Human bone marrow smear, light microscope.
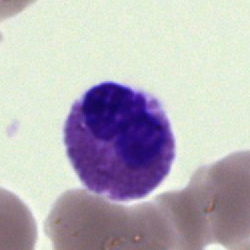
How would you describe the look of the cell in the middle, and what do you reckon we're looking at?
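Round to slightly oval, the cell has a smooth edge. Its nucleus lies in the upper part, so more cytoplasm remains below it. The nuclear chromatin is dense and stains dark purple, while the cytoplasm stains purple-violet. This cell is an eosinophil.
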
